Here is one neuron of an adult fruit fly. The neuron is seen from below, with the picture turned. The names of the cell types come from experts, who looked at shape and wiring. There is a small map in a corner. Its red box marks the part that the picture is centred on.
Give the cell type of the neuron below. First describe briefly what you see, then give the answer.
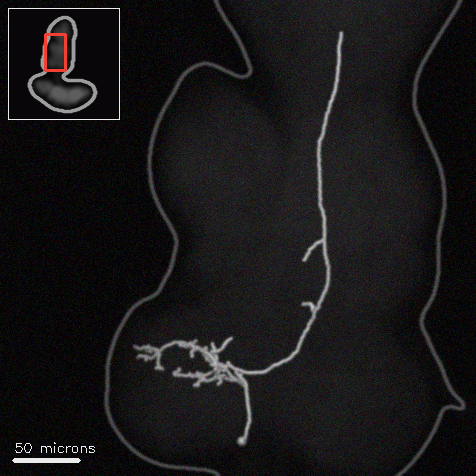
It is in the nerve cord and does not reach the brain. The cell body is at the bottom of the picture. By the scale bar it is about 300 microns tall in this view. This is a nerve-cord intrinsic neuron. It is of cell type IN10B032.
